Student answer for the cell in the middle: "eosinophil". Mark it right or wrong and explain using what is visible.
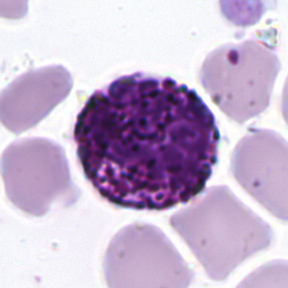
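Not an eosinophil: this is a basophil. Its granules lie over the nucleus and largely hide its outline, as is usual in a basophil, whereas an eosinophil's granules usually leave the nucleus clearly visible. The granules are dark purple to nearly black, unlike the orange-red typical of eosinophil granules, and they vary in size, while eosinophil granules are typically fairly uniform. Otherwise, the granules are coarse and round and reach right out to the cell's edge, the surface has no projections, and the lower left is paler between granules than the upper part.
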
